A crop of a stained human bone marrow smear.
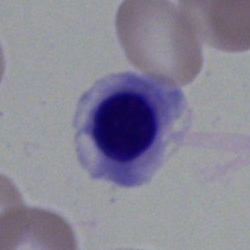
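Erythroblast at the centre of a stained bone marrow smear. Look first at the chromatin: it is dense and stains an almost uniform dark purple. Now follow the moderate rim of cytoplasm that surrounds the nucleus on every side, and notice that it holds no granules. Finally, trace the outline, which is irregular and somewhat angular.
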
